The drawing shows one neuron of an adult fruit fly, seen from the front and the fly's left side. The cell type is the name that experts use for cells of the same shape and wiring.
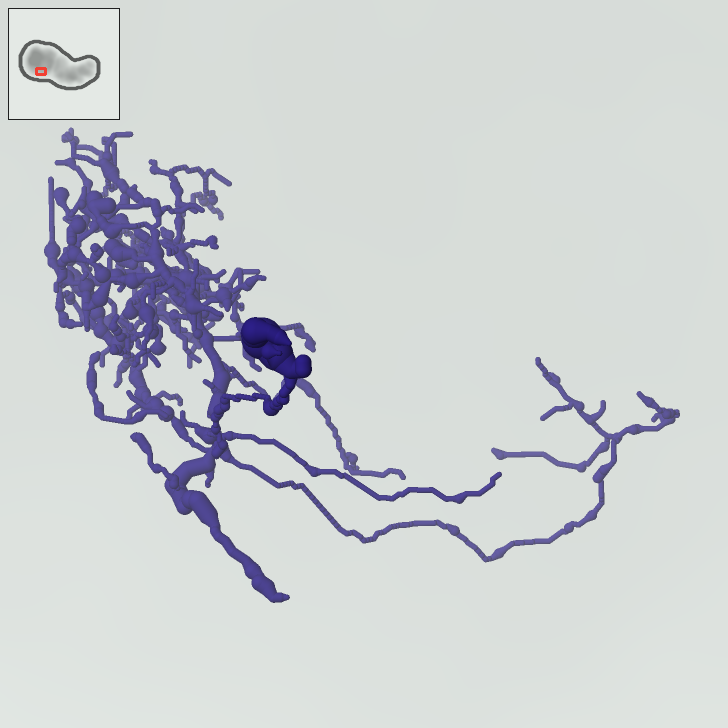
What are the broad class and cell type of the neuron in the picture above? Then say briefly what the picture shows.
This is a motor neuron of the brain. The cell type is MNx05. The picture shows dozens of branch ends. In this view it is wider than it is tall.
